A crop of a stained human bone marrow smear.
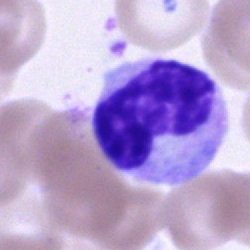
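Metamyelocyte, middle of the marrow smear. Note the indented nucleus, kidney-like, with the notch facing the lower right; no nucleoli show in it. The cytoplasm is pale lilac-blue and holds no coarse dark granules.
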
